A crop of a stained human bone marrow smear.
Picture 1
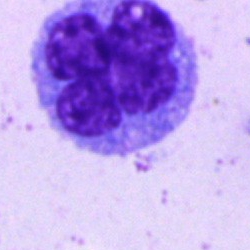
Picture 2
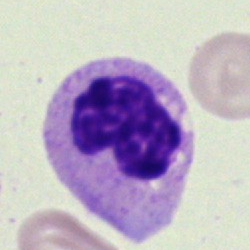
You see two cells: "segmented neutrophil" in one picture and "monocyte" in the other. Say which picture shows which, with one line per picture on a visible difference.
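The cell in picture 1 is a monocyte. The nucleus fills most of the cell, leaving its widest rim of cytoplasm below it.
The cell in picture 2 is a segmented neutrophil. The cytoplasm is abundant and pale lilac-grey.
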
